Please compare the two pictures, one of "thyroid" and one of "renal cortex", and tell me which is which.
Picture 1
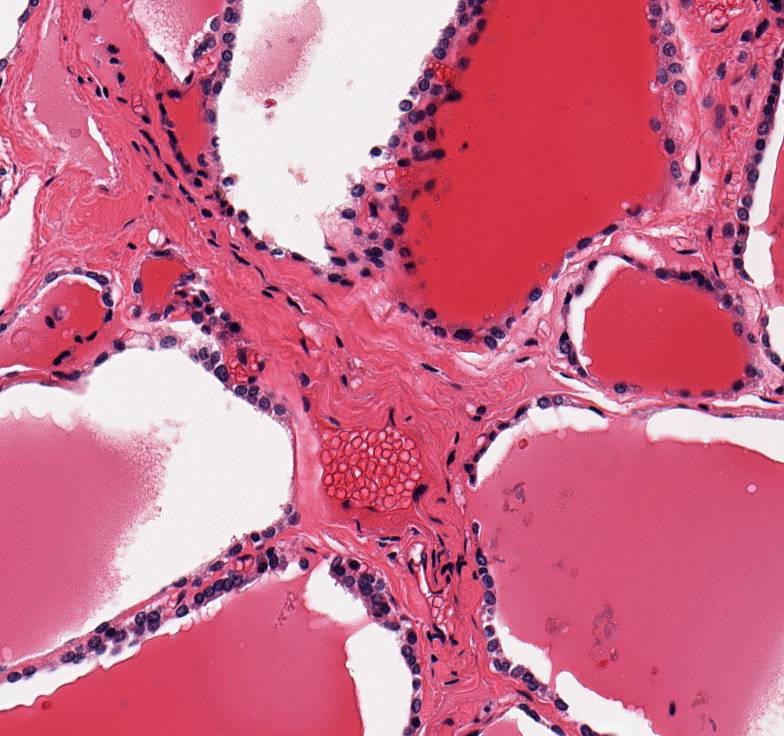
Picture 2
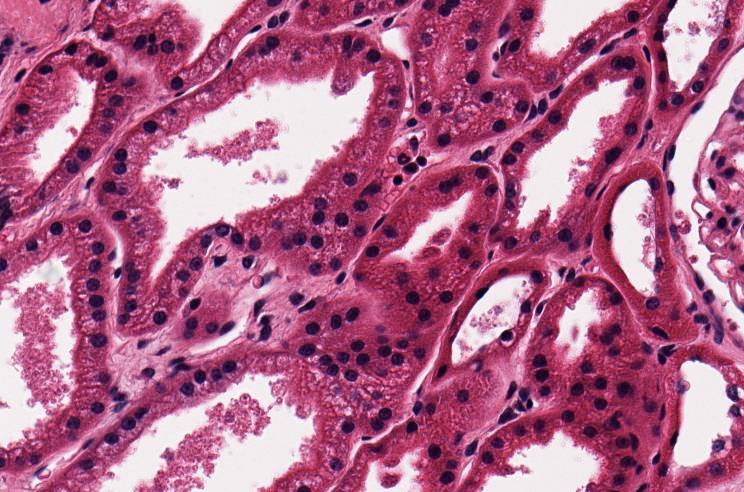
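Identification: picture 1 is thyroid, picture 2 is renal cortex. Architecture: the thyroid field is large closed follicles separated by thin partitions, with a broader band of connective tissue crossing the centre that is pink and fibrous, with scattered elongated spindle-shaped nuclei. Contents: the follicles hold homogeneous, deeply eosinophilic red-pink colloid. Lining: thyroid follicles have a single layer of flattened to low cuboidal epithelial cells, while each renal tubule has a single layer of cuboidal to low columnar cells with abundant, strongly eosinophilic, granular cytoplasm. Nuclei: in the renal cortex they are round, dark and fairly uniform, one to a cell. Luminal border: the renal lining cells show a ragged, fuzzy border rather than a smooth one.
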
